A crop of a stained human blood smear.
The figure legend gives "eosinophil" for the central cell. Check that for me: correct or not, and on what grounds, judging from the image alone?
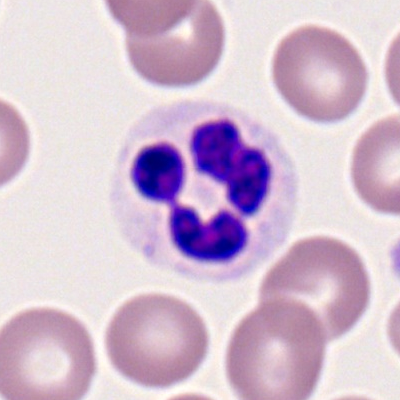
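Eosinophil is the wrong name here; this cell is a segmented neutrophil. The deciding point is the cytoplasm: it is abundant and pale pinkish-lilac, and it shows no large orange-red granules.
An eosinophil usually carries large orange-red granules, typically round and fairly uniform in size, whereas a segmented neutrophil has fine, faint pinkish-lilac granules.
The nuclear lobes are arranged around a central patch of pale cytoplasm. The outline is round and smooth, the chromatin is dark purple and coarsely clumped, and no nucleoli are visible.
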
